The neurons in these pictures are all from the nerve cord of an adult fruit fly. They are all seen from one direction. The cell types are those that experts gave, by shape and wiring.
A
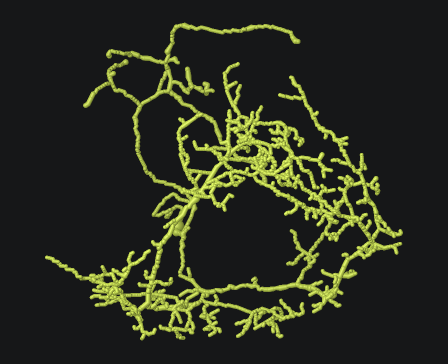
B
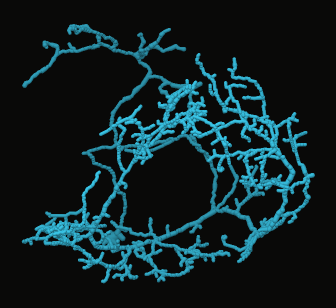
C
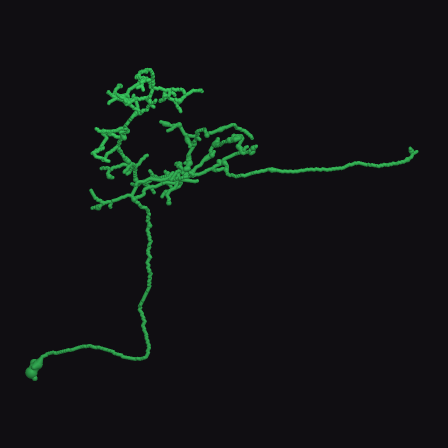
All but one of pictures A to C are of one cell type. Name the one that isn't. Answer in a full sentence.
Picture C shows a neuron of another cell type.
